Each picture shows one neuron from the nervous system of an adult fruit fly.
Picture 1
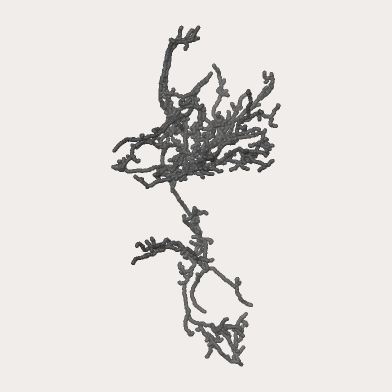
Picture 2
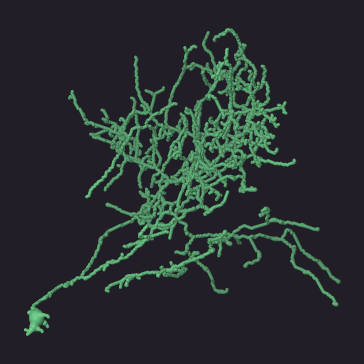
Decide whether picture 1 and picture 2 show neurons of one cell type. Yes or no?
no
